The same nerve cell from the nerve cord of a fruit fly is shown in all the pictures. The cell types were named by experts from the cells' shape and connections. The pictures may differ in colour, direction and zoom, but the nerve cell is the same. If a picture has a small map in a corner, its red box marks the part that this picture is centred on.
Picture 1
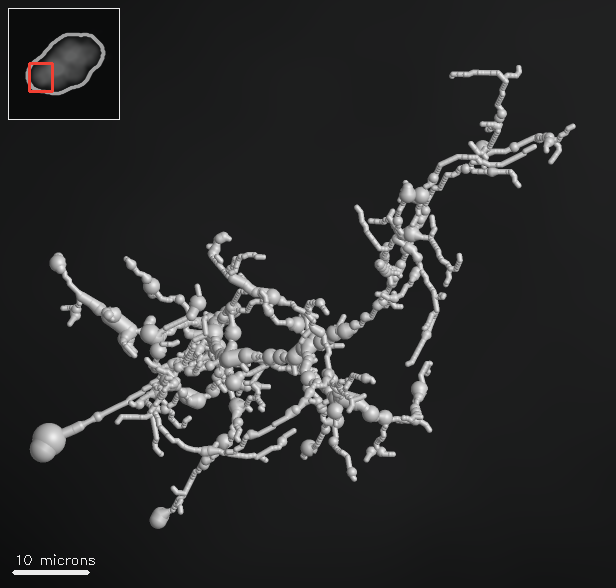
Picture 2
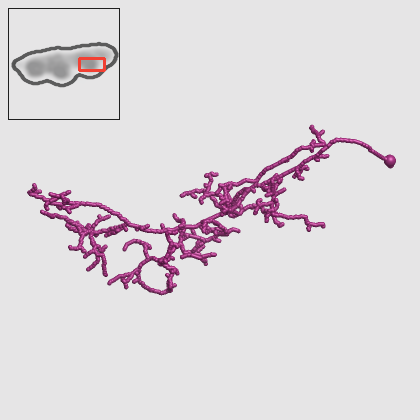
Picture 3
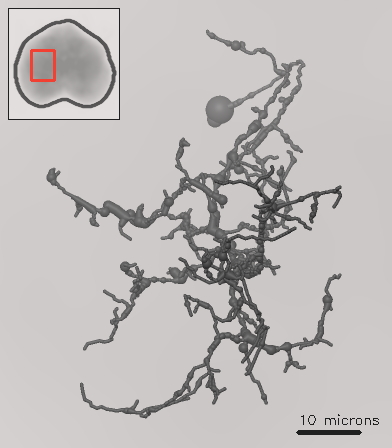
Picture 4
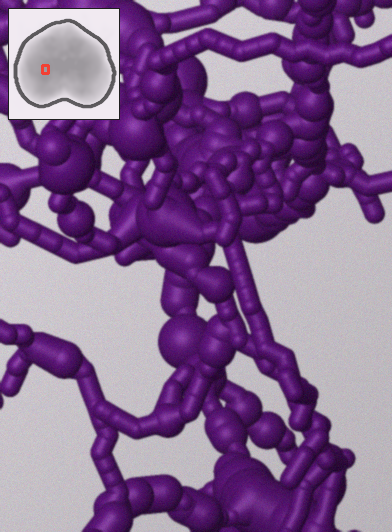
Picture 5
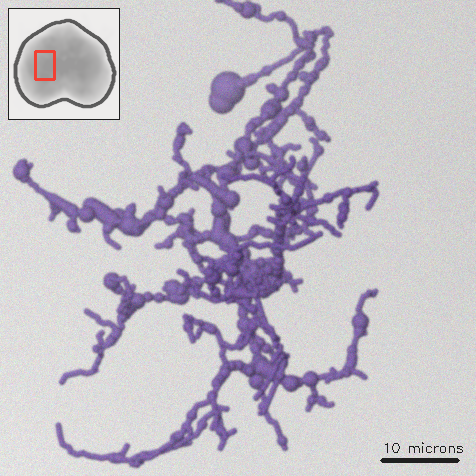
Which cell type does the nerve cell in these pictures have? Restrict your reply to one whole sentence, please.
As for cell type, this nerve cell is IN20A.22A054.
